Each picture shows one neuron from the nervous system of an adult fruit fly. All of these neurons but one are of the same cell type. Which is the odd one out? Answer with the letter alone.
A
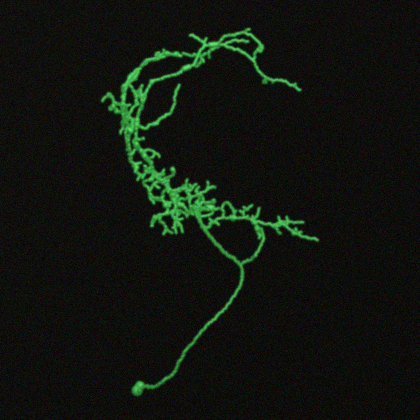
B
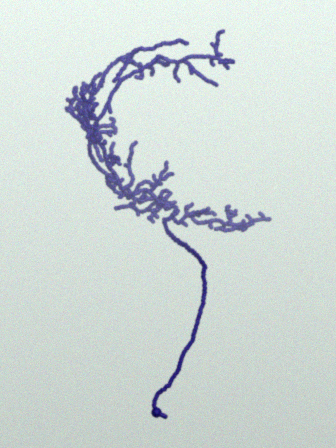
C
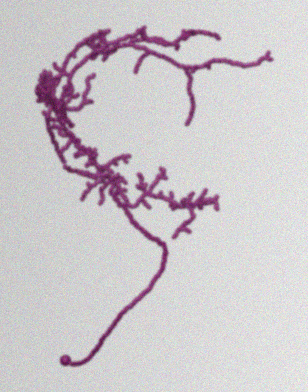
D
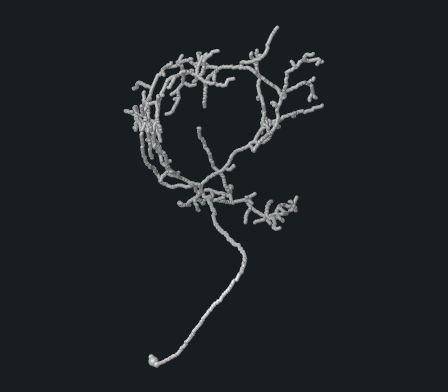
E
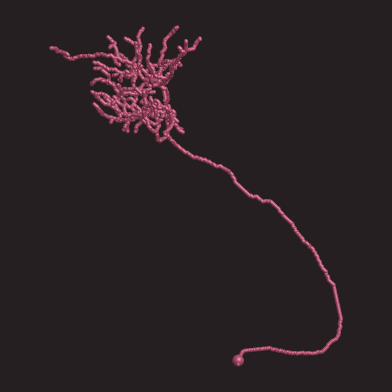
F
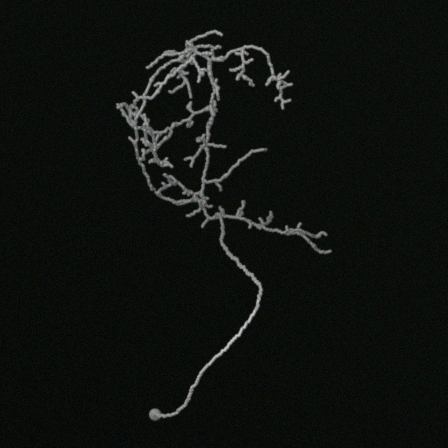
E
